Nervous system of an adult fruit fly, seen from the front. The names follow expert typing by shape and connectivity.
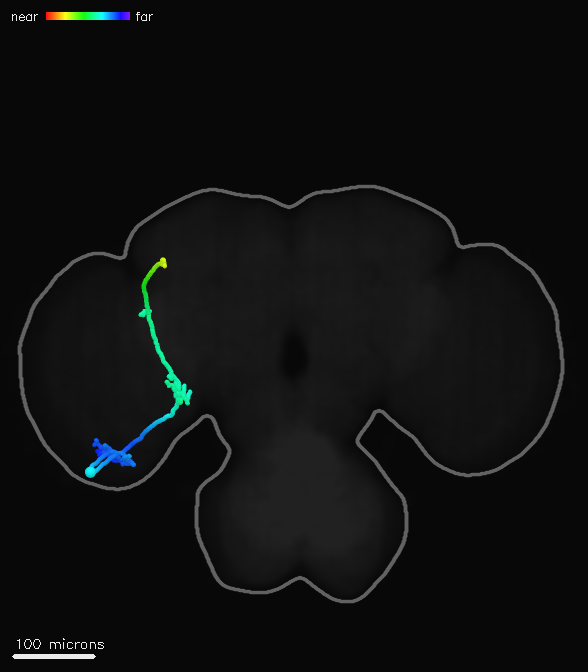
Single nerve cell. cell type: MeTu4f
